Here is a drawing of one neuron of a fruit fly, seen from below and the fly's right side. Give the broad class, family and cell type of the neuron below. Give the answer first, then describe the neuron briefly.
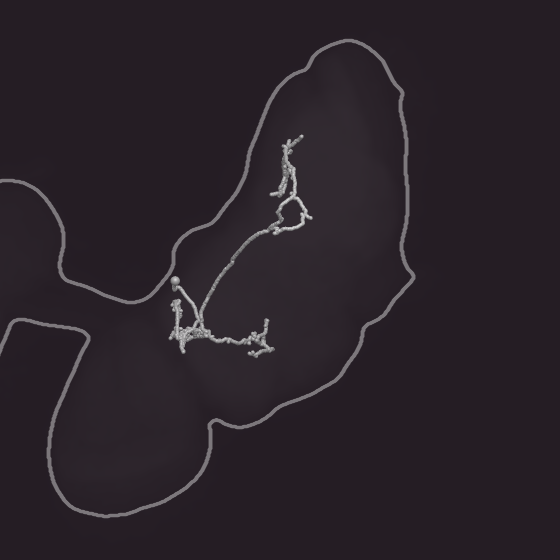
This is a central-brain intrinsic neuron. The family is hemilineage DM6_ventral. Its cell type is CB3140. In this view it is taller than it is wide.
